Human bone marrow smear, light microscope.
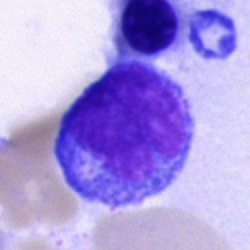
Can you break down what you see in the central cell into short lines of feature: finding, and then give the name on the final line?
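Nucleus: fills most of the upper cell, lying toward the top
Chromatin: fairly fine, evenly spread, not coarsely clumped
Cytoplasm: blue, mainly a band across the lower cell
Granules: small, purple-pink, scattered through the lower cytoplasm
Name: monocyte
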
